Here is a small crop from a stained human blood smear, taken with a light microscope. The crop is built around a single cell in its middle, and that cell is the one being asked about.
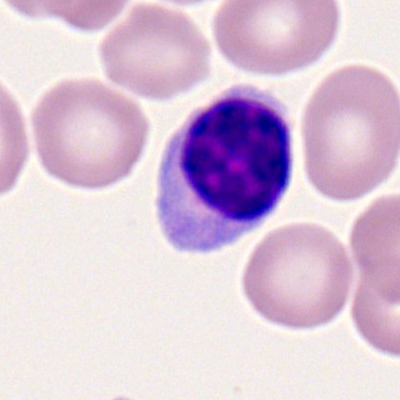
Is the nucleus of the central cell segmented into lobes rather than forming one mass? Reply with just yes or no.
No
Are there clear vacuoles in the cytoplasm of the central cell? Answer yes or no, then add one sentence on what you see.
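No. No vacuoles are seen in the cytoplasm.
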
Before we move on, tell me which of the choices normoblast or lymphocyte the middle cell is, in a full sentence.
The cell occupying the middle of the crop is a normoblast.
